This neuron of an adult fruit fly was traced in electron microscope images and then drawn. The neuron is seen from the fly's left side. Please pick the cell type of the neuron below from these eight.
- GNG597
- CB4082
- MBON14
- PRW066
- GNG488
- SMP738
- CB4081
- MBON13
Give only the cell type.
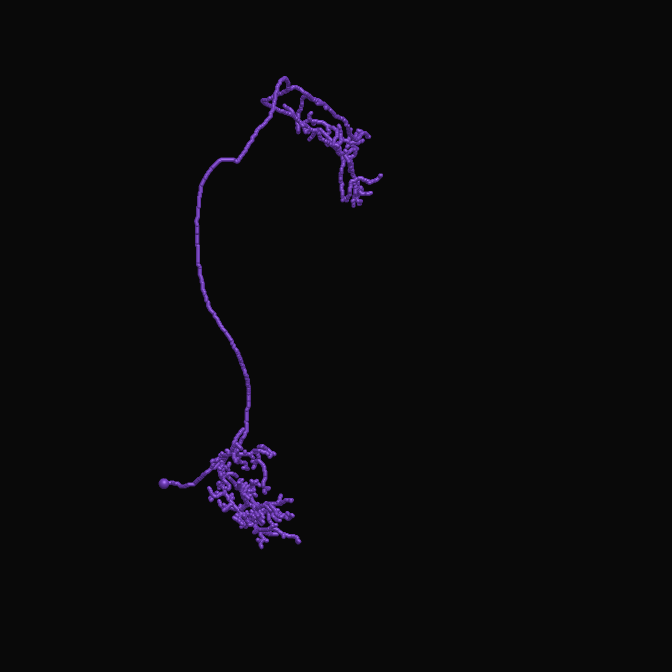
GNG488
